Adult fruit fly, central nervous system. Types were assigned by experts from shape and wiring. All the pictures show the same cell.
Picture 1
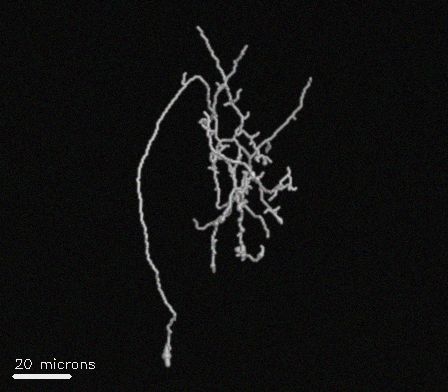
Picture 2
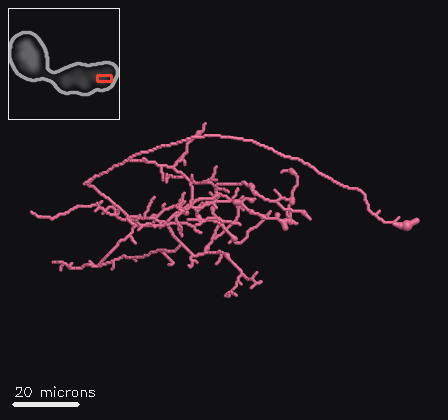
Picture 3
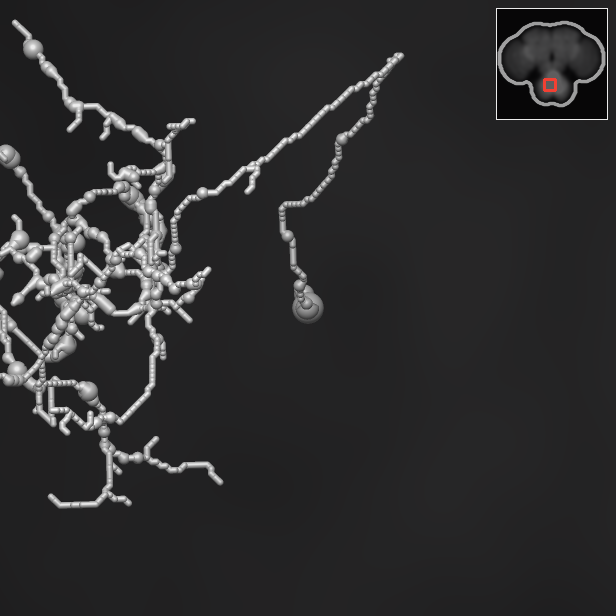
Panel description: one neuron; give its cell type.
IN21A072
